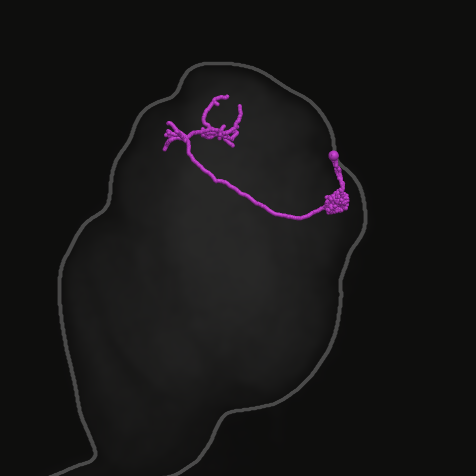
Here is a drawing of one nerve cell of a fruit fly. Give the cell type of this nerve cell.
DC2_adPN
